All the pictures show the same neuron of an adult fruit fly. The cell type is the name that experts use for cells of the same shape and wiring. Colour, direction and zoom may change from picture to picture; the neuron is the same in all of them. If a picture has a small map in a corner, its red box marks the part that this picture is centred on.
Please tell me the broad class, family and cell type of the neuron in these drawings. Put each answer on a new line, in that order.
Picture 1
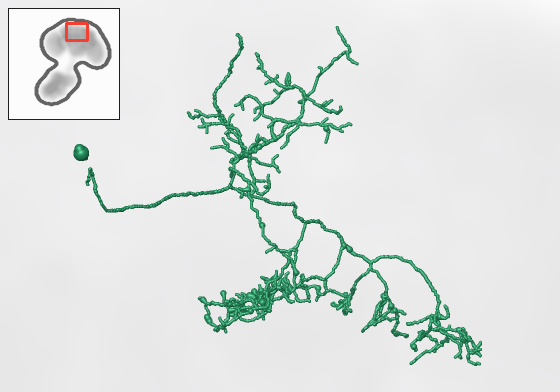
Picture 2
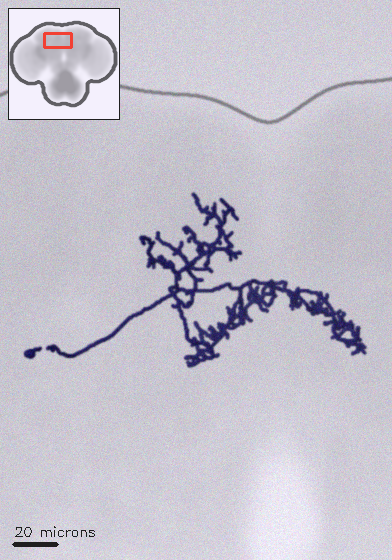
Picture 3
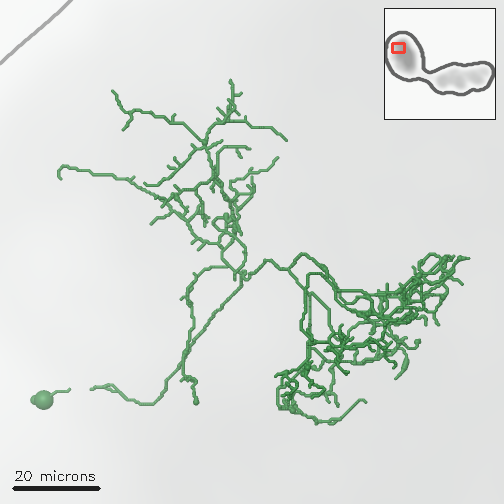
central-brain intrinsic neuron
hemilineage AOTUv4_ventral
FB4Q_b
